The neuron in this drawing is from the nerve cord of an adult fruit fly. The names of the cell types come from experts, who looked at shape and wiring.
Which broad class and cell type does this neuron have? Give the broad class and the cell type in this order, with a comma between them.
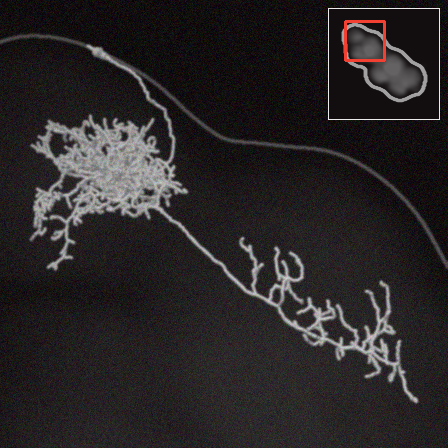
nerve-cord intrinsic neuron, INXXX215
